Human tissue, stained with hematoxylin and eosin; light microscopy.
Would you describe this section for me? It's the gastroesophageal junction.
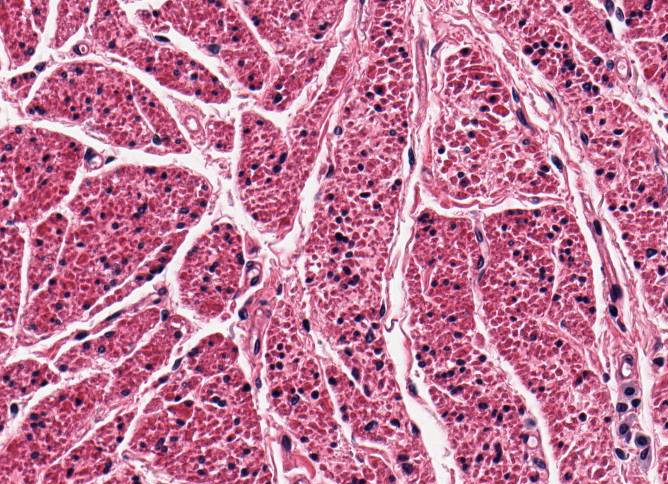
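Whole field divided into irregular pink bundles separated by thin pale septa. Small dark round to oval nuclei scattered evenly within the bundles. Septa: wispy pale pink connective tissue with a few elongated nuclei. No epithelium, glands or fat cells anywhere in the field.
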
